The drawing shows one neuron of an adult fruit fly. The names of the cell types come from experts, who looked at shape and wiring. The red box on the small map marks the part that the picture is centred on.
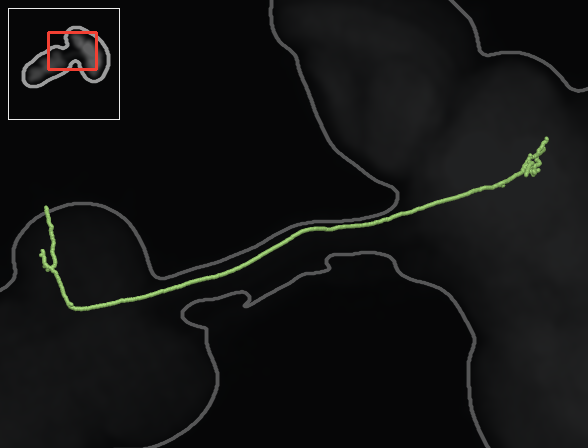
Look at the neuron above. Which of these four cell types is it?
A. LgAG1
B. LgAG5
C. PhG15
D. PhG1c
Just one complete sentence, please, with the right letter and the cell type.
The neuron, by cell type, is LgAG5, option B.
